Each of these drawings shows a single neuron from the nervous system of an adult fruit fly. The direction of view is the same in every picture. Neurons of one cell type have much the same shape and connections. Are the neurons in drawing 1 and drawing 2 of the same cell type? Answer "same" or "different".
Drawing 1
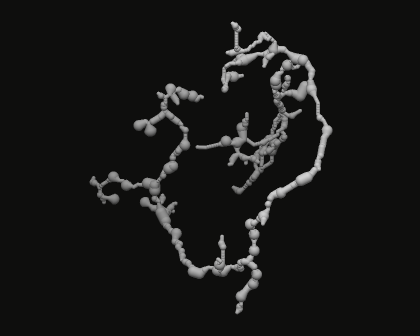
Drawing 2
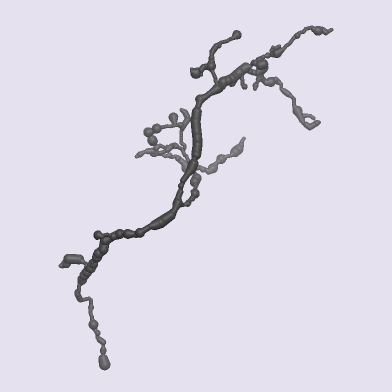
different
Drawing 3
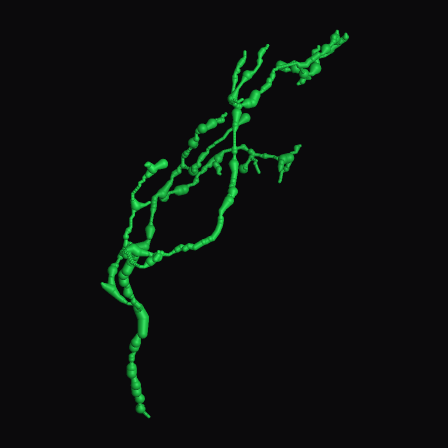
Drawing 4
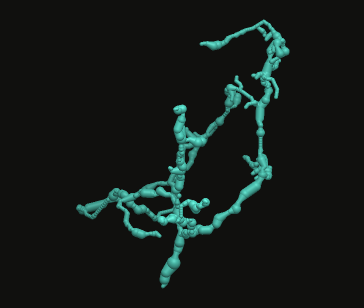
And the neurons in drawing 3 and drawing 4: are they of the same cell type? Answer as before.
same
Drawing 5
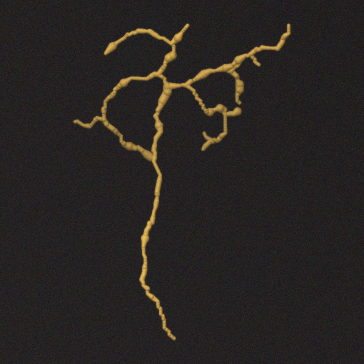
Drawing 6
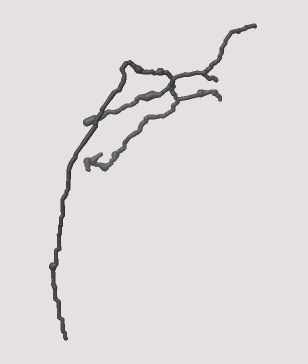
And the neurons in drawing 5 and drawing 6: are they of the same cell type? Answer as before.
same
